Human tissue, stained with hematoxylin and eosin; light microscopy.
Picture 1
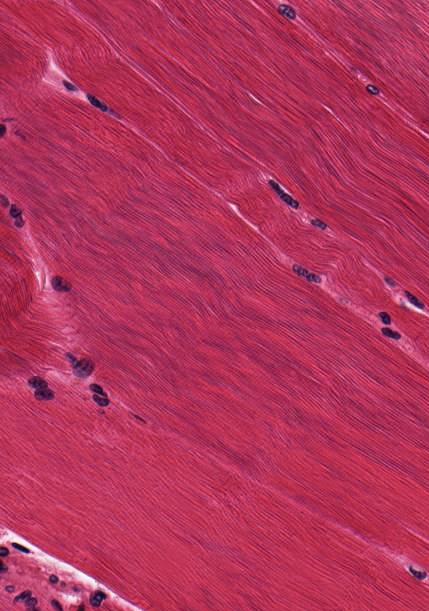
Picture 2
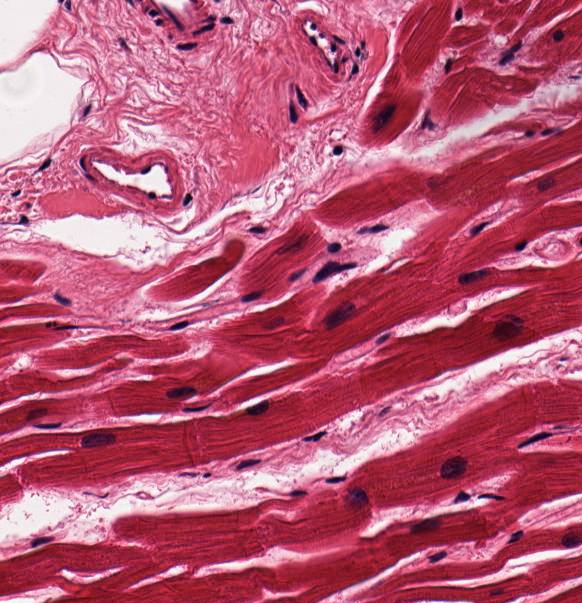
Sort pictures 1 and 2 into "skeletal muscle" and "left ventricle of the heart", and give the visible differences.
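You're looking at skeletal muscle in picture 1 and the left ventricle of the heart in picture 2. First, see where the nuclei of picture 1 sit: at the fibre edges, along the narrow clefts between fibres, not in the centres. They are small, dark purple, oval to elongated and aligned with the fibres, several clustered in twos to fours, for example at the left middle.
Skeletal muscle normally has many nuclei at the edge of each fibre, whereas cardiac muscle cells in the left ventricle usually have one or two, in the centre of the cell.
Notice that in picture 2 striated fibres fill the lower and right parts, run obliquely from lower left toward upper right, and in places branch and join their neighbours.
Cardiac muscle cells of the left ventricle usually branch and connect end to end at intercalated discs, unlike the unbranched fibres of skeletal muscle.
The upper left of picture 2 holds connective tissue of loose, wavy pink collagen with scattered dark elongated nuclei.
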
